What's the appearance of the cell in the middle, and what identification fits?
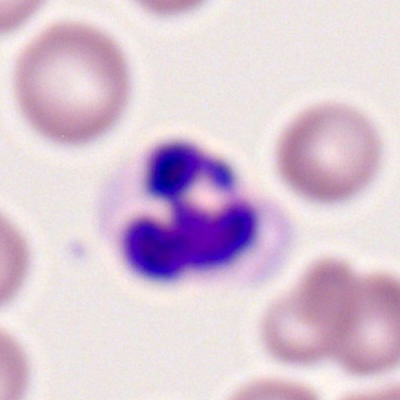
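Starting with the nucleus: the chromatin is dense and stains dark purple, and I can't see any nucleoli. The cytoplasm is pale pinkish-lilac and holds no coarse orange granules. This is a segmented neutrophil.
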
